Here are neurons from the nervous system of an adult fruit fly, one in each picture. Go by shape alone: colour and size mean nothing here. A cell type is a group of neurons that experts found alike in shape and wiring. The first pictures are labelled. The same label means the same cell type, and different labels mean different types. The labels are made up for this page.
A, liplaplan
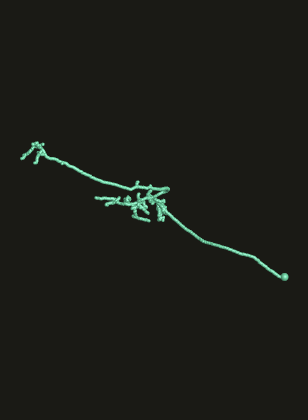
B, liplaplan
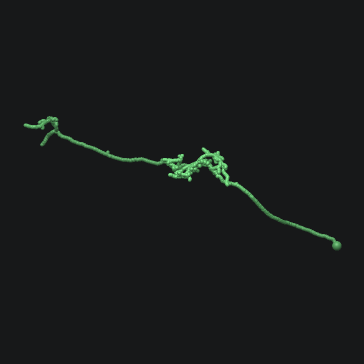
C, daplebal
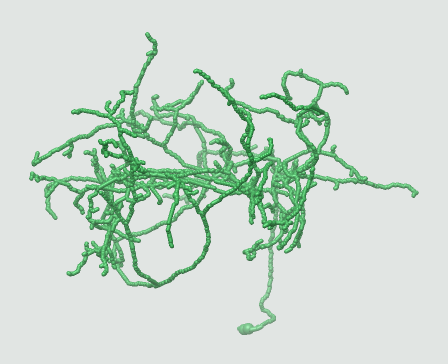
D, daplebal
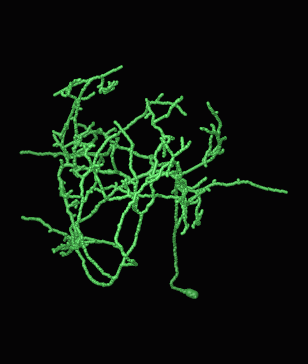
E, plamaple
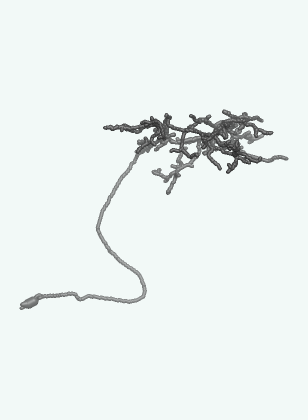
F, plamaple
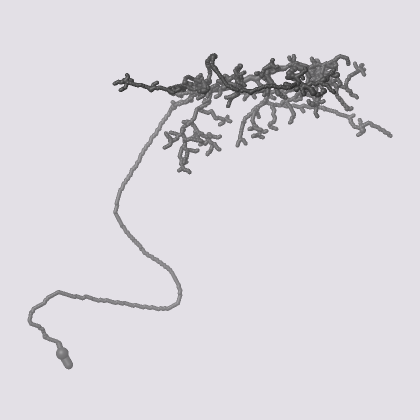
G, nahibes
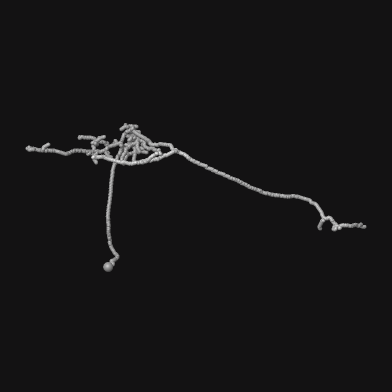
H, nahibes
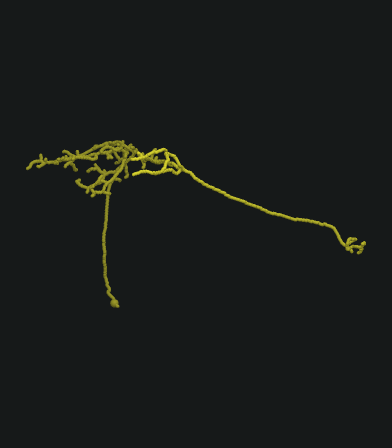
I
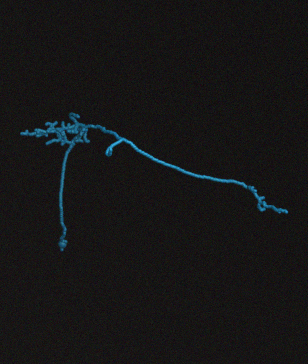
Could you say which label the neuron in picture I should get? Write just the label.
nahibes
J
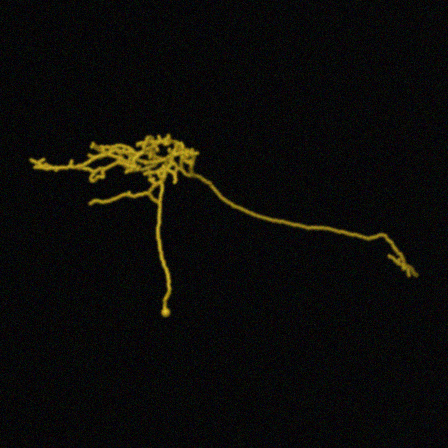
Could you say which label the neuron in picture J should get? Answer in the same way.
nahibes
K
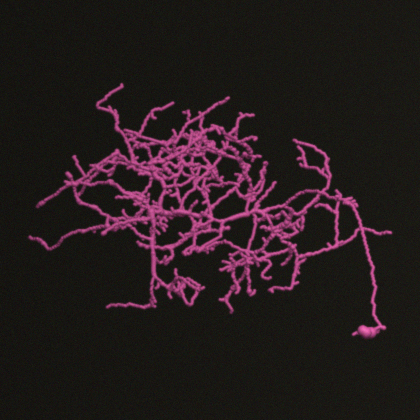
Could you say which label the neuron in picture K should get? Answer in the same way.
daplebal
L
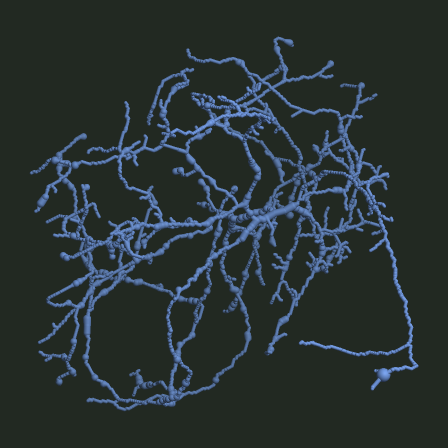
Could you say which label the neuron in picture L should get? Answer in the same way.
daplebal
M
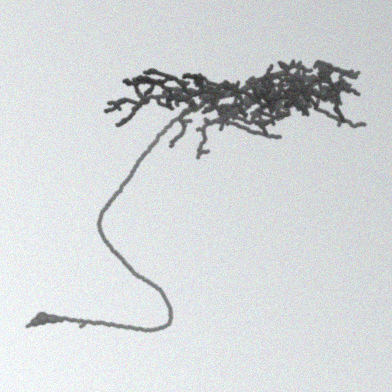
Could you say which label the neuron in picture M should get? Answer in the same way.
plamaple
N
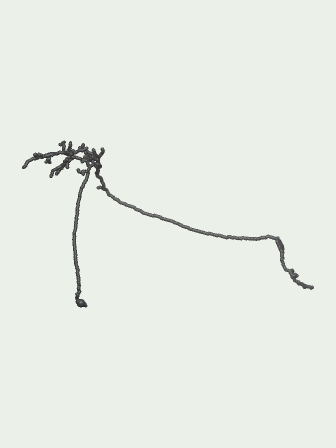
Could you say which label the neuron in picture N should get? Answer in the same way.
nahibes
